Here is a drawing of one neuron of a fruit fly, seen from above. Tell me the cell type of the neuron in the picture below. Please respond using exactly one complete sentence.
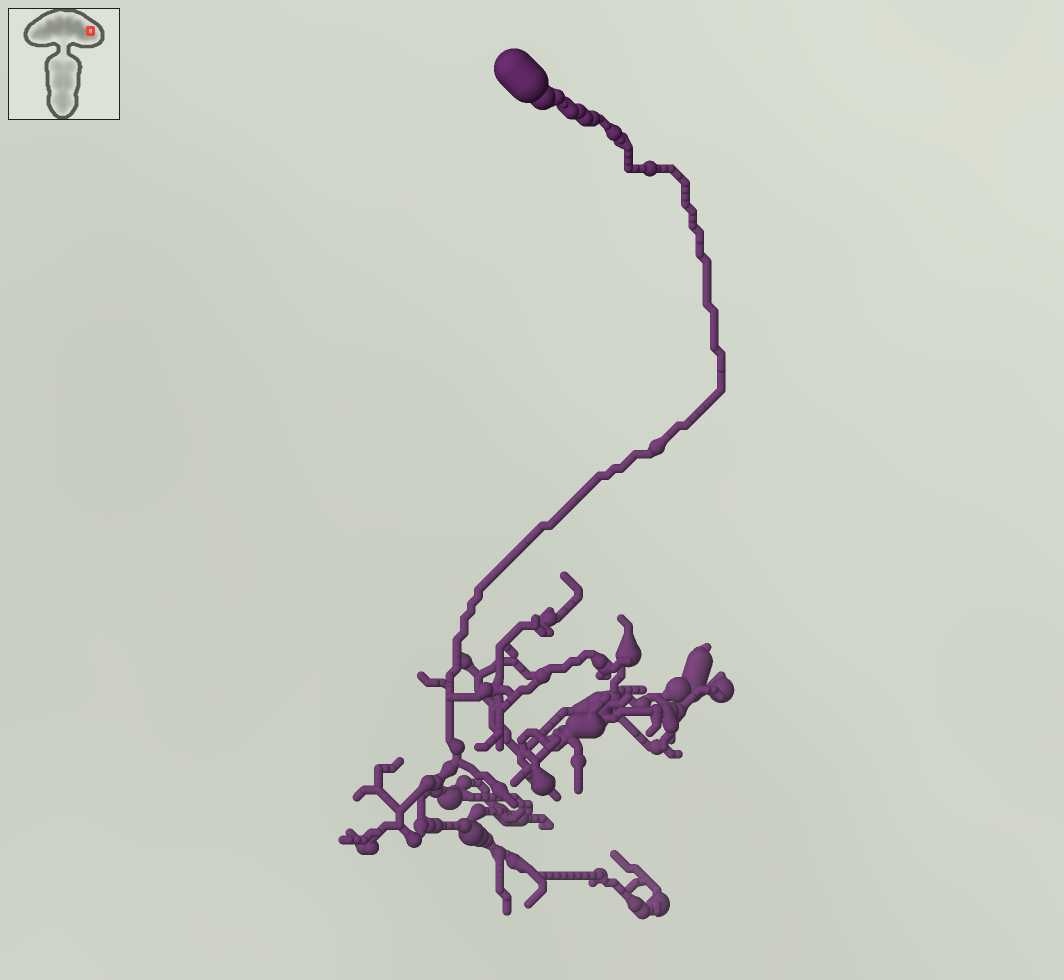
The cell type held by this neuron is Mi16.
